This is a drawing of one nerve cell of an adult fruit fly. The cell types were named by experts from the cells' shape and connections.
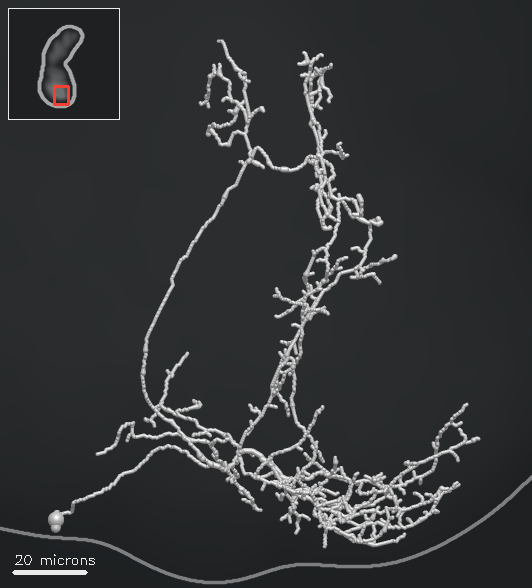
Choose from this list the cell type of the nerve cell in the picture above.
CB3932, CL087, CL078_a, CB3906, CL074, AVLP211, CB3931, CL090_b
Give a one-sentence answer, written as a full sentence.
This nerve cell is recognized as the cell type CB3906.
